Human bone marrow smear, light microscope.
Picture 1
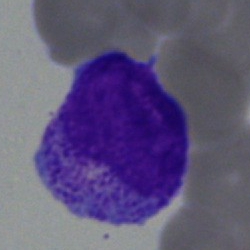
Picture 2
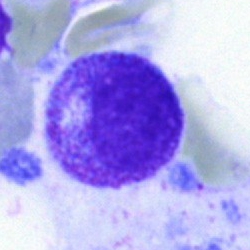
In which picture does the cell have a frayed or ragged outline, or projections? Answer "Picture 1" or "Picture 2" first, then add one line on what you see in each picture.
Picture 1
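What picture 1 shows: A small pointed projection sticks out from the upper-right edge of the cell.
What picture 2 shows: The cell has a round outline with a smooth margin.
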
